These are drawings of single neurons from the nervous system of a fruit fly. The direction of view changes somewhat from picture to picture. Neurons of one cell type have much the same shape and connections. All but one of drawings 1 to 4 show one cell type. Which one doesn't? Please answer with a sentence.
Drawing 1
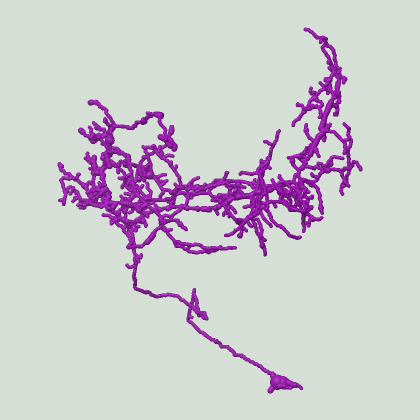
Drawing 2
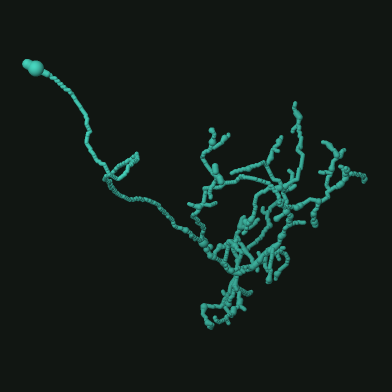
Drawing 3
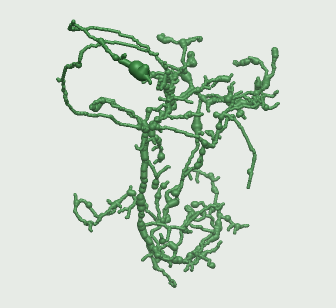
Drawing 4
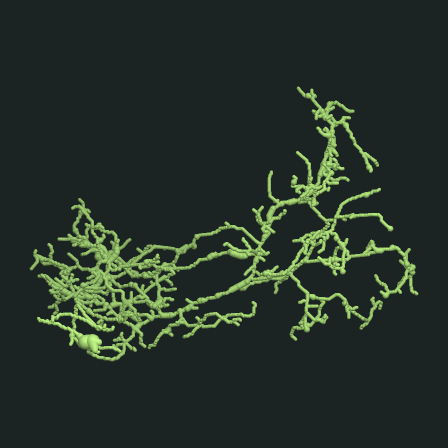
The neuron in drawing 2 is of another cell type than the rest.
